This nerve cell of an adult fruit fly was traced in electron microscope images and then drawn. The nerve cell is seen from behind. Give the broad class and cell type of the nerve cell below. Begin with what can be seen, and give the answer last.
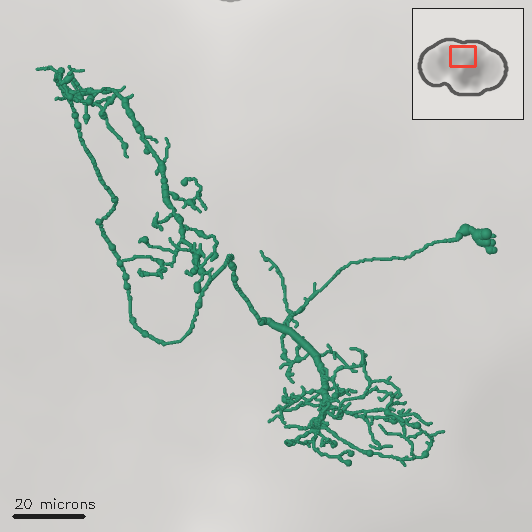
Its cell body lies on the right of the picture. By the scale bar it is about 130 microns wide in this view. The picture shows dozens of branch ends. This is a central-brain intrinsic neuron. The cell type is ATL007.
